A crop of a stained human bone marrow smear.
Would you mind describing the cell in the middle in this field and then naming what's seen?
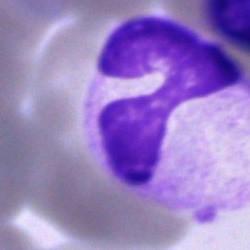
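You'll see the nucleus here is a thick curved band, bent round into a hook. The cytoplasm is plentiful and pale lilac, with fine, faint granules in it. There's also a small rounded bleb sticking out from the lower edge. It's a band neutrophil.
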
